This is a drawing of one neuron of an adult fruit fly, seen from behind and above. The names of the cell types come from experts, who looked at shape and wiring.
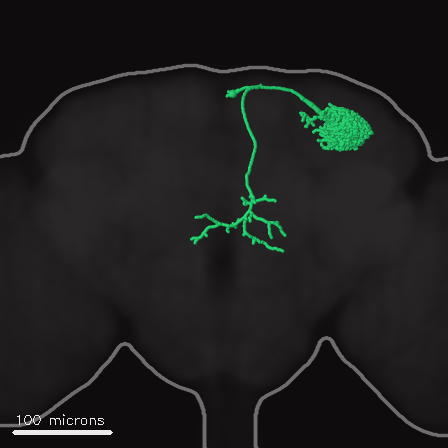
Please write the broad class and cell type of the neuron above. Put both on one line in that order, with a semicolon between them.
central-brain intrinsic neuron; AOTU014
